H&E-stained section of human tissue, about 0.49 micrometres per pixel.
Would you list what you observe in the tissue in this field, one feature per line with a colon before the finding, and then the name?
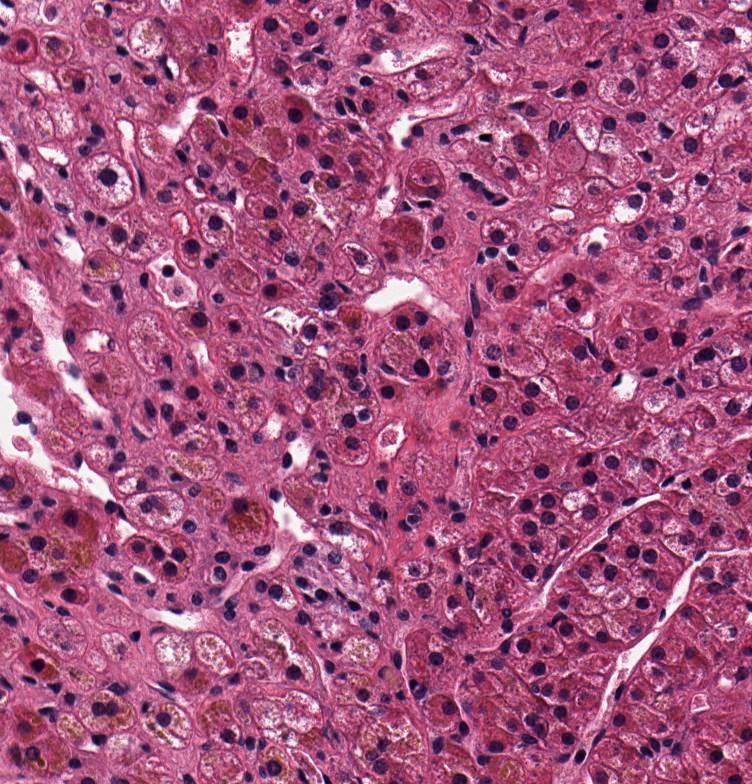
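Arrangement: polygonal cells in nests and short cords, thin clefts between, throughout the field
Pigment: coarse golden-brown granular pigment in many cells, heaviest in the left half
Nuclei: mostly single, round, dark-staining, near the cell centre
Vessels: thin-walled slit-like spaces lined by flattened elongated nuclei, running diagonally between cell groups, notably lower right
Name: adrenal gland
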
